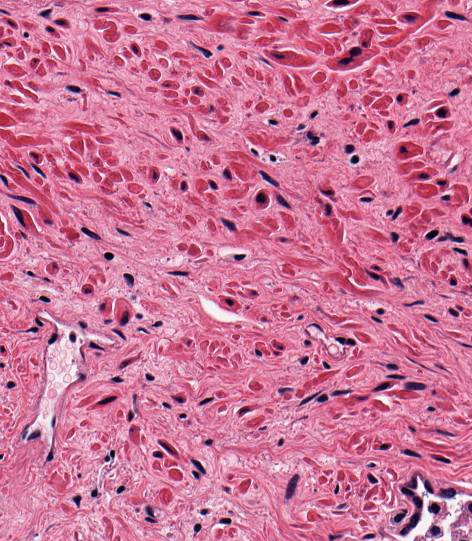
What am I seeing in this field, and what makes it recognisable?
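The answer is fibromuscular stroma. The whole field is pink fibrous tissue with no epithelium and no fat cells. Its fibres and bundles interlace in varied directions instead of running in one parallel line. The nuclei are small, dark and mostly spindle-shaped, scattered without crowding.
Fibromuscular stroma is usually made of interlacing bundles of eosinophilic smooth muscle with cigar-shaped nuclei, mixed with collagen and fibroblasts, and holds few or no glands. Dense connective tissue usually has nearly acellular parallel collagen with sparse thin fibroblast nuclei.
The interlacing, non-parallel arrangement here sets this field apart from it.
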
